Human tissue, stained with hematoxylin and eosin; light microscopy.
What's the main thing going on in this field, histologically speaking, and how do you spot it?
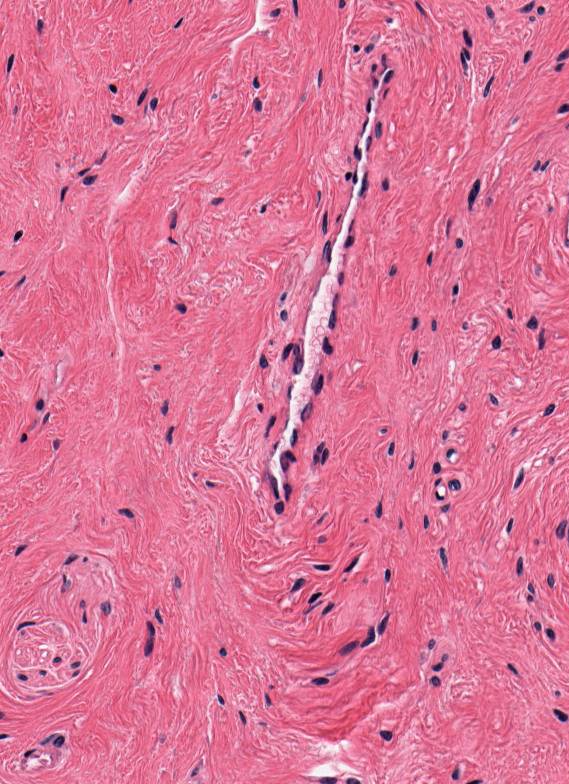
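What I see here is dense connective tissue. Densely packed pink collagen fibres fill the whole field with only sparse cells, whose nuclei are small, dark and mostly spindle-shaped to oval.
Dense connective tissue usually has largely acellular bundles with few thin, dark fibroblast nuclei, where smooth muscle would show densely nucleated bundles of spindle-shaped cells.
The fibres, I notice, are wavy and swirl in interlacing bundles rather than running one way.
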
